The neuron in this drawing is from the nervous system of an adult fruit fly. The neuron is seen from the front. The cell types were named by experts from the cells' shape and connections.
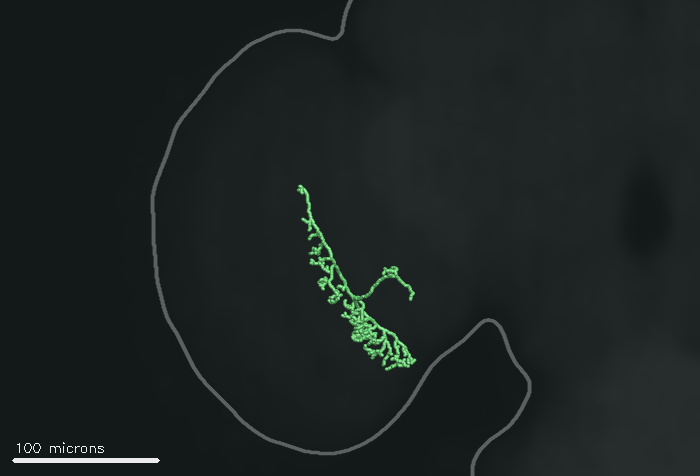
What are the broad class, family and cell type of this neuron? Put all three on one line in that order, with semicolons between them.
optic-lobe intrinsic neuron; Tlp; Tlp14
